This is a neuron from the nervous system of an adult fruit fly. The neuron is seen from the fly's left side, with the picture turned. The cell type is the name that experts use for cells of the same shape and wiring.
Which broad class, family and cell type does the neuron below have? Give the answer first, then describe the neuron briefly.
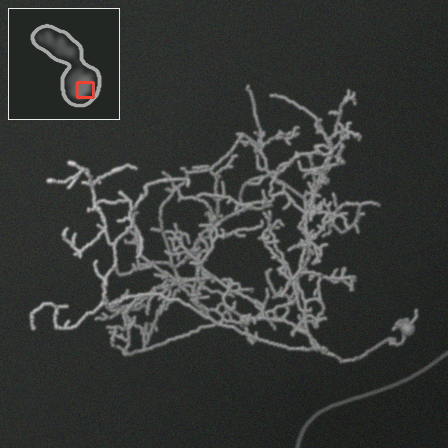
This is a central-brain intrinsic neuron. The family is hemilineage VLPa1_medial. It is of cell type aSP10B. Its cell body lies at the lower right of the picture. As drawn here it is wider than it is tall.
